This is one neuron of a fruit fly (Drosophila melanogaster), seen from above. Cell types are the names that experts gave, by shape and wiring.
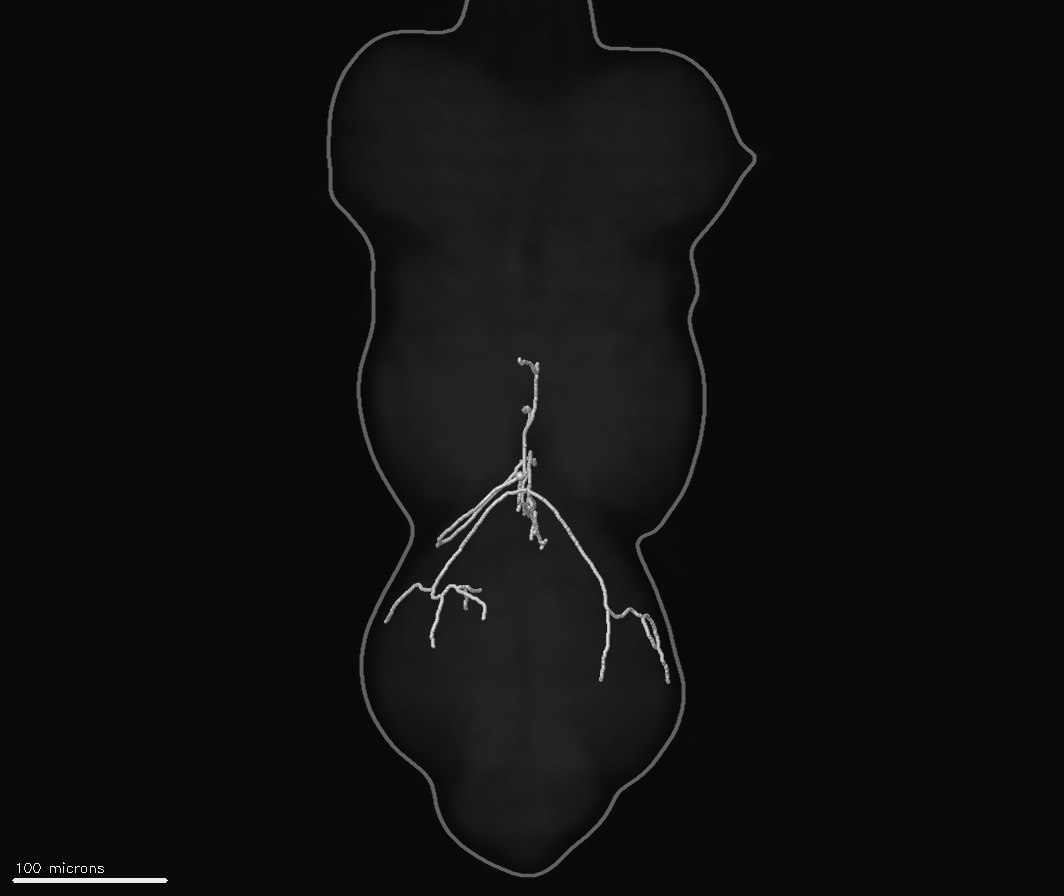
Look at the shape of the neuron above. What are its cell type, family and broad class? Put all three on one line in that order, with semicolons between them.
IN18B055; hemilineage 18B; nerve-cord intrinsic neuron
